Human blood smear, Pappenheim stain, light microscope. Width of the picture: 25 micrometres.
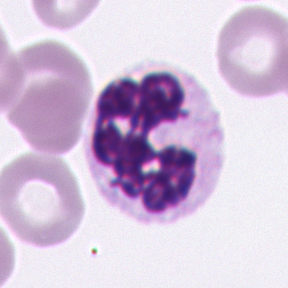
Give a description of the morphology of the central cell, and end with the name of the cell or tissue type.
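First, the nucleus is divided into several separate lobes, with thin strands linking some of them. Next, the cytoplasm is pale pinkish-lilac and broadest on the cell's right side. Last, it carries only fine, faint granules. The cell is a segmented neutrophil.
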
